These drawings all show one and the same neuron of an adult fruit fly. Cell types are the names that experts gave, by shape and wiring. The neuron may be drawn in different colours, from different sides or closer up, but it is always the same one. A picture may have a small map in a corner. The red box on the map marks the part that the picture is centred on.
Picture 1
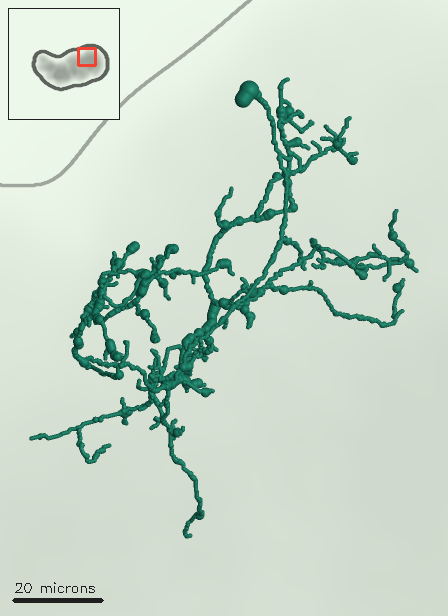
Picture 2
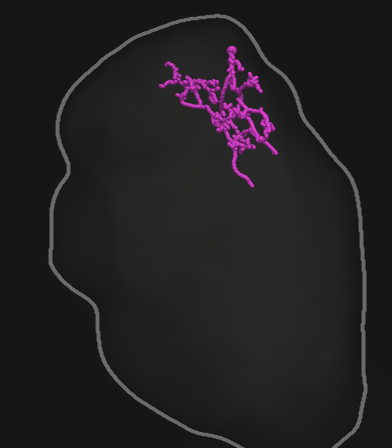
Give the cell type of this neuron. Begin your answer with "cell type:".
cell type: SMP427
